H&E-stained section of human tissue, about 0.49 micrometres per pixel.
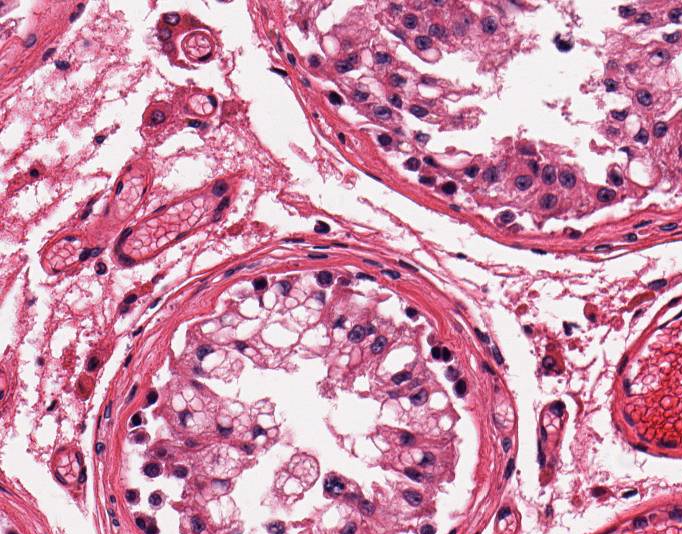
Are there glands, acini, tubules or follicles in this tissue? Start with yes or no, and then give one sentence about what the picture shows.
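Yes. Two large rounded tubular profiles occupy the upper right and lower centre of the field.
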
